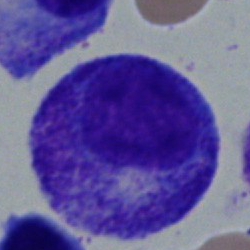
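Promyelocyte at the centre of this bone marrow smear. First, the nucleus sits off-centre toward the upper part of the cell. Second, the cytoplasm is abundant and deep blue, forming a broad area below the nucleus. Third, a pale zone lies in the cytoplasm just below the nucleus.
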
